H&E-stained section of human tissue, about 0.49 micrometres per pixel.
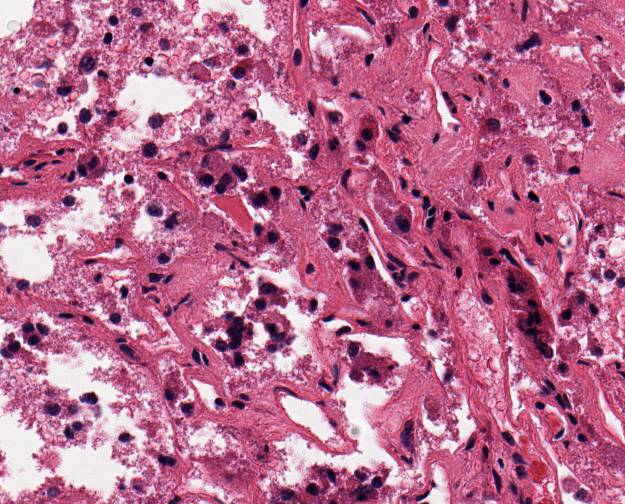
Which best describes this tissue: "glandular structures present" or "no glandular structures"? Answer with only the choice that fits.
No glandular structures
